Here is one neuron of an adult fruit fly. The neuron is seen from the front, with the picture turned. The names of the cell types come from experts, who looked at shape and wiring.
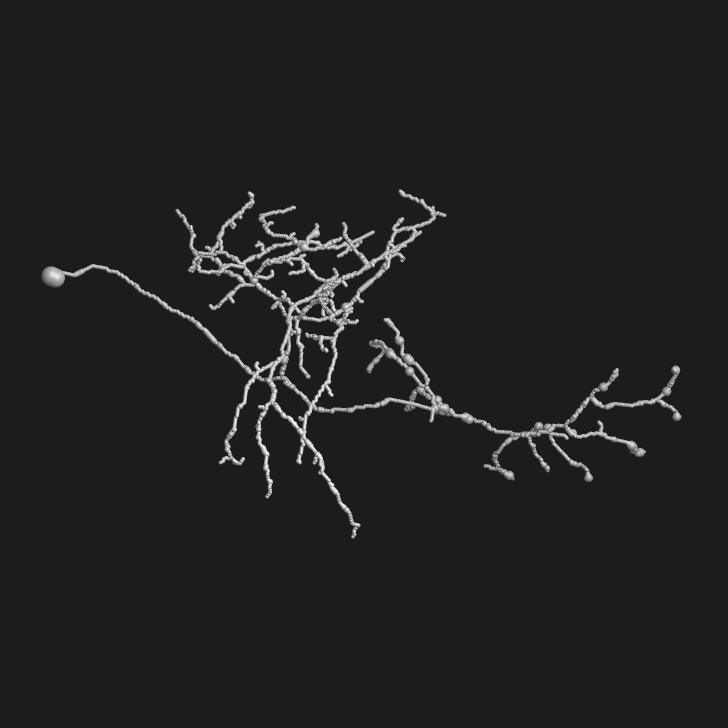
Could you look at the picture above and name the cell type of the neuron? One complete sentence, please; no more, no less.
This neuron is an instance of the cell type FB5V_c.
